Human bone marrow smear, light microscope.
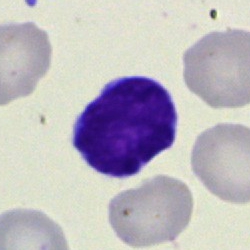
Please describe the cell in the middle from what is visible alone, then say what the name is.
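Nucleus occupying almost the whole cell. Paler lilac patch near the centre of the nucleus. No granules or vacuoles visible anywhere in the cell. Identity: lymphocyte.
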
